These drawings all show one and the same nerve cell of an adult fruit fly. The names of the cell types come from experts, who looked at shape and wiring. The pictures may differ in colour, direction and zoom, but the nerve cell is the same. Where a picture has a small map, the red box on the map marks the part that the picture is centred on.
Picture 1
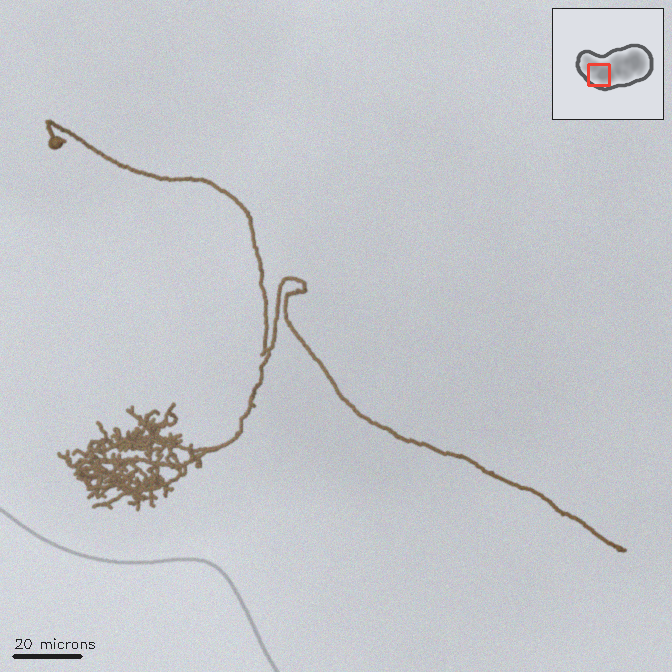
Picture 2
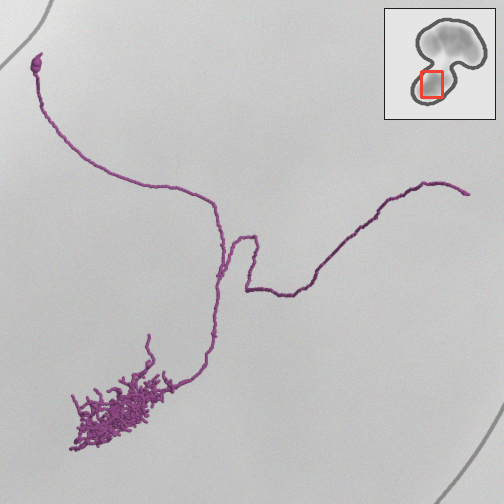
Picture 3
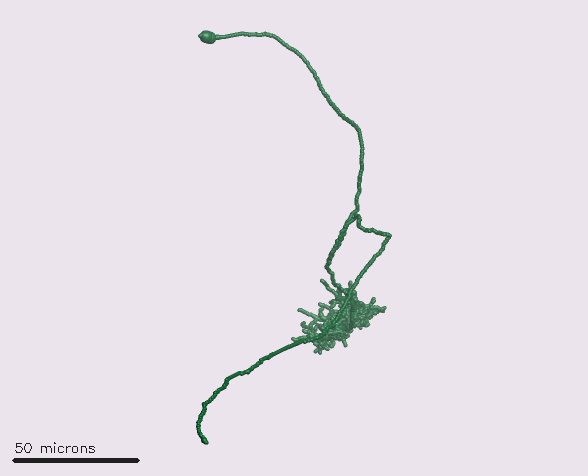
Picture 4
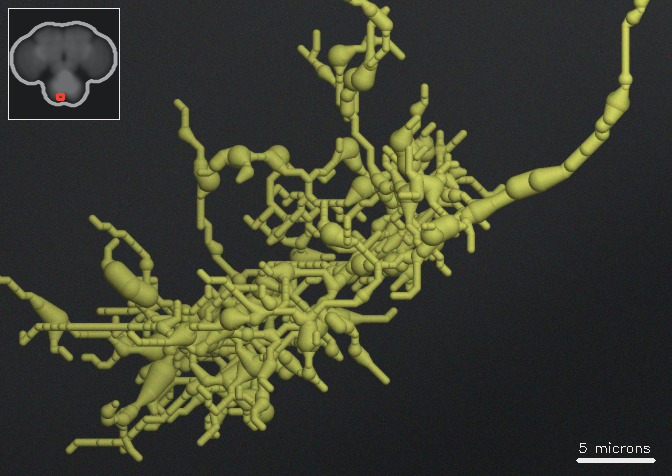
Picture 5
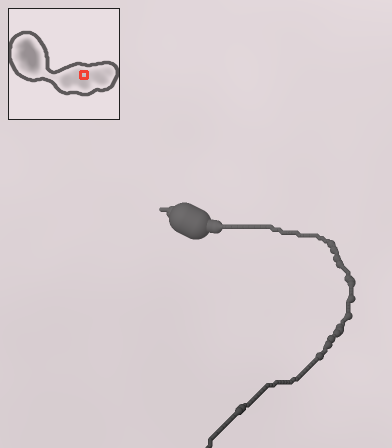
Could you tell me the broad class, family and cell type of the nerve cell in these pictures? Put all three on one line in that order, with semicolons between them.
nerve-cord intrinsic neuron; hemilineage 23B; IN23B067_e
